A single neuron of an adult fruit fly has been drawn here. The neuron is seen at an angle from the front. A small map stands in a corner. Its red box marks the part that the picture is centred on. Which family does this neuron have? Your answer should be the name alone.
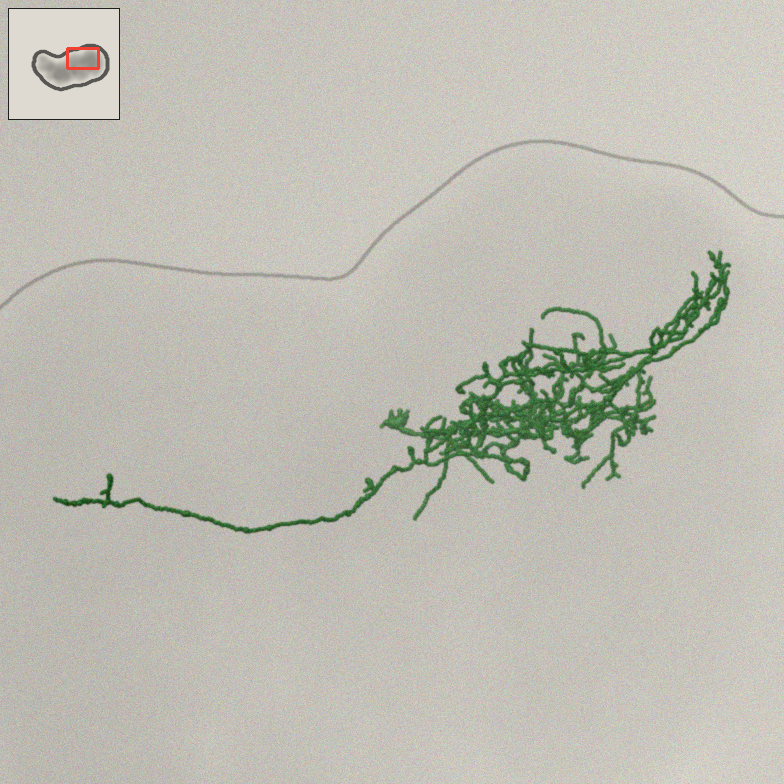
hemilineage VLPp&l1_posterior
